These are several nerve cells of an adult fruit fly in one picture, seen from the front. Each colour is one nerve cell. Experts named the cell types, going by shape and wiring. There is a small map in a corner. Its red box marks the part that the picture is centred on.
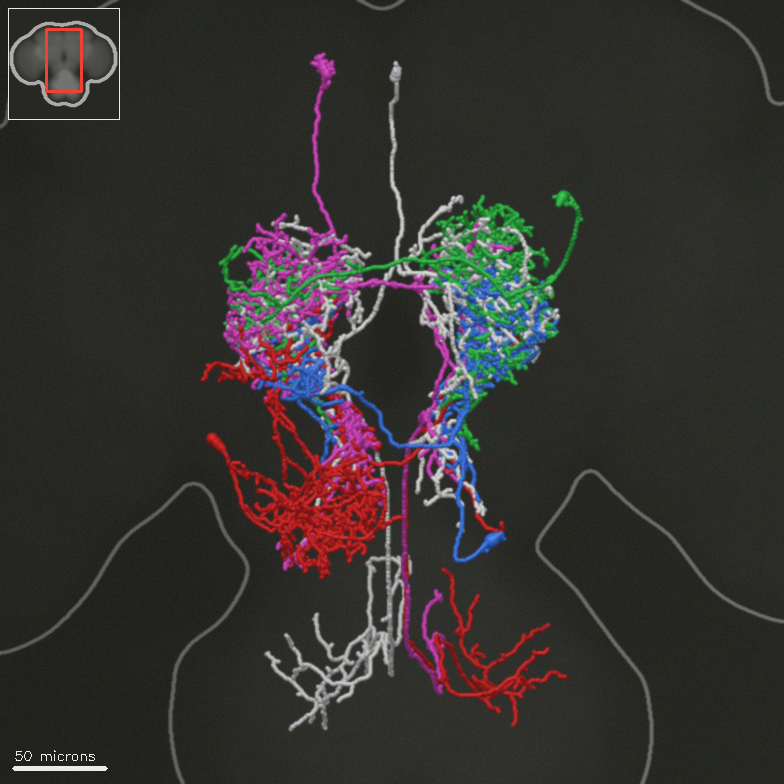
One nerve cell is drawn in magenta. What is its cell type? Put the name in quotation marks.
"DNpe023"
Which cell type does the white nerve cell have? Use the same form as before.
"MDN"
